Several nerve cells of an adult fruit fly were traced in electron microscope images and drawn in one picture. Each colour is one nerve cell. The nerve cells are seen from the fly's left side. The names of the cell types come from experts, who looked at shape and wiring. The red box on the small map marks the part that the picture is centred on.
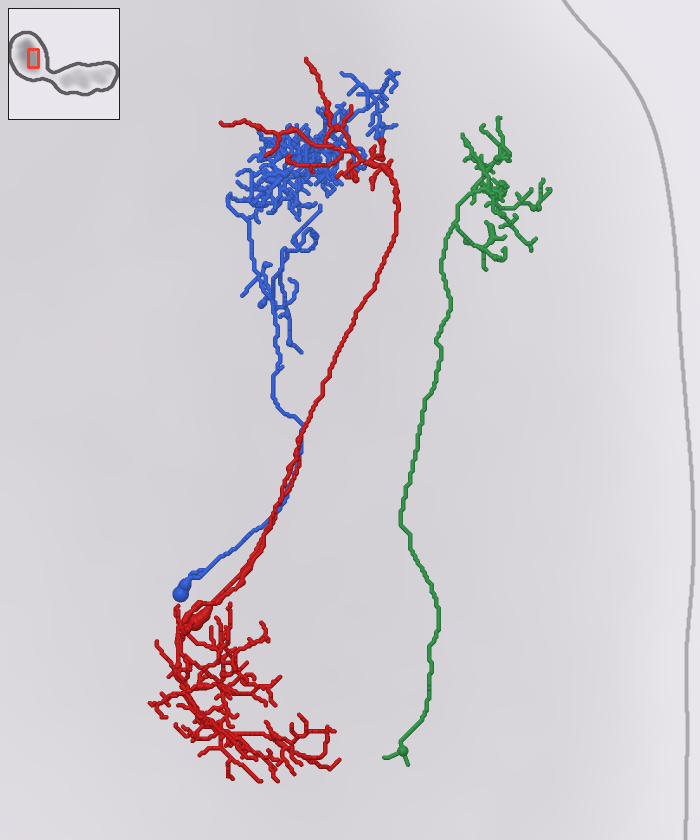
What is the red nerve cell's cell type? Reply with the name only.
LC13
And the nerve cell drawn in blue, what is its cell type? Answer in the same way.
Li23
